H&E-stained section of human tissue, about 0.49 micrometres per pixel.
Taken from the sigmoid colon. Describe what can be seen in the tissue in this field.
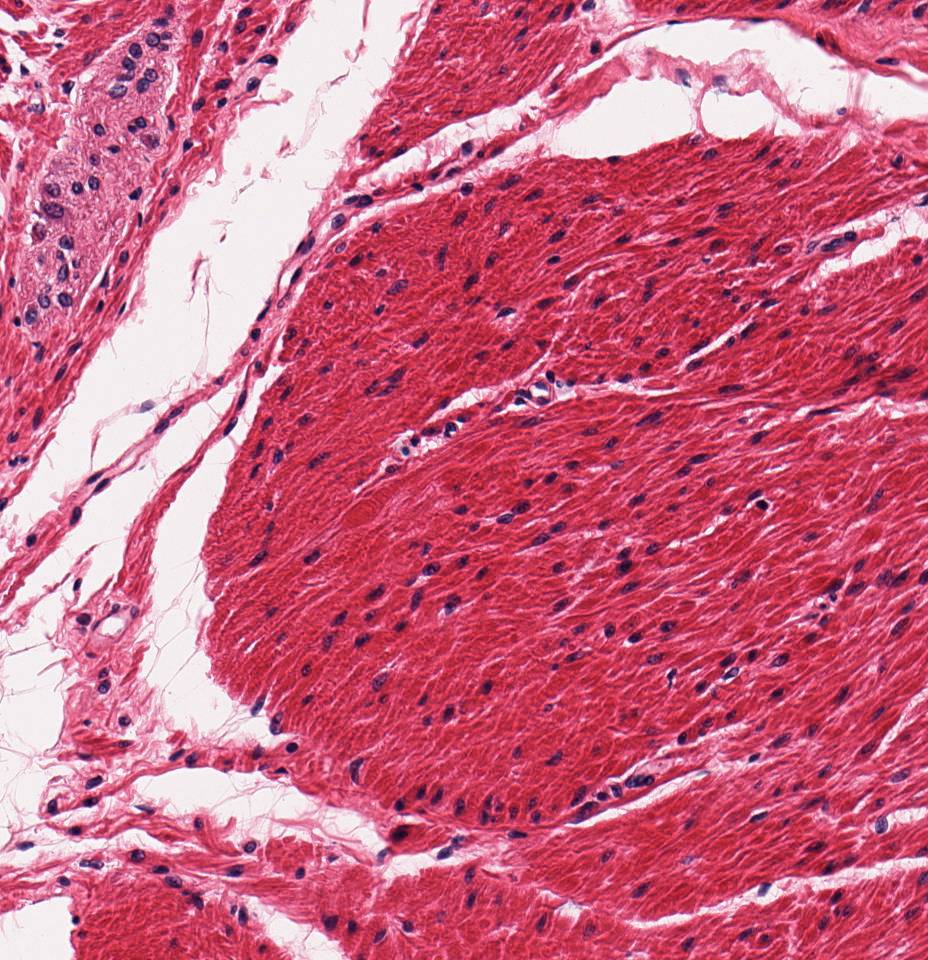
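Elongated dark purple nuclei lie scattered singly among the muscle fibres, whose deep red cytoplasm shows no cross-striations. Thin paler pink connective tissue strands with small dark nuclei separate the muscle bundles. Upper left, between bundles, lies a pale pink, finely fibrillar area with rounder, larger nuclei.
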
